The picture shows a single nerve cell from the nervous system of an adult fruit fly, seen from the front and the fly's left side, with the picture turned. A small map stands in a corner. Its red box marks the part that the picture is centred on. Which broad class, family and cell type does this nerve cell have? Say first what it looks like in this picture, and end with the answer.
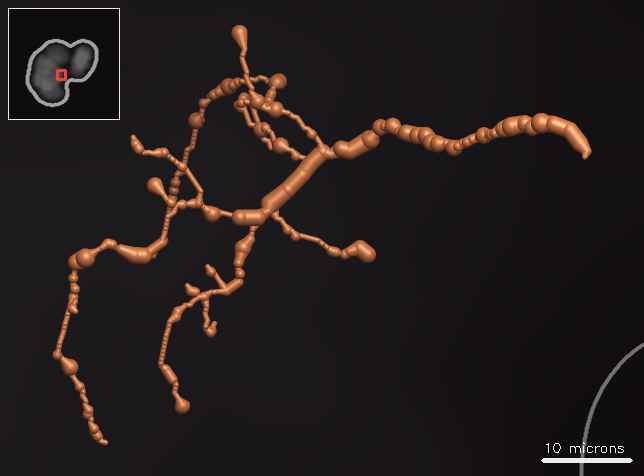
From left to right in the picture it spans about 60 microns. As drawn here it is wider than it is tall. It is a sensory neuron entering the brain. Its family is called class mechanosensory. It is of cell type BM_Vib.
